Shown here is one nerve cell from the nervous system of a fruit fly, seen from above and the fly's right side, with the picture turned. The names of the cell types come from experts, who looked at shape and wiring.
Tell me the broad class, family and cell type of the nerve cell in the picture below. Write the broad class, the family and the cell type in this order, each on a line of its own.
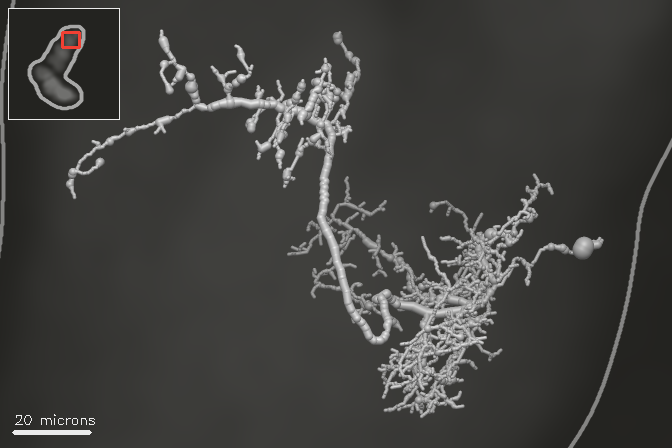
nerve-cord intrinsic neuron
hemilineage 18B
IN18B021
